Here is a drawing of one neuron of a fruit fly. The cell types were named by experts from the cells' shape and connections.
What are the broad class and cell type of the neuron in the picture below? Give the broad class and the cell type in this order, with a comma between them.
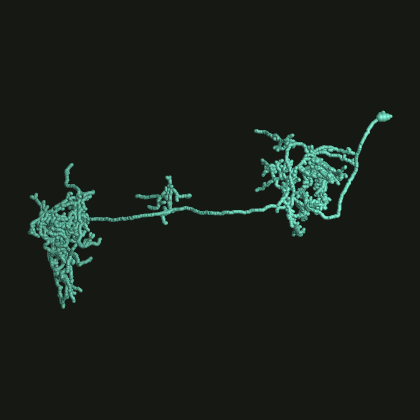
central-brain intrinsic neuron, PLP259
